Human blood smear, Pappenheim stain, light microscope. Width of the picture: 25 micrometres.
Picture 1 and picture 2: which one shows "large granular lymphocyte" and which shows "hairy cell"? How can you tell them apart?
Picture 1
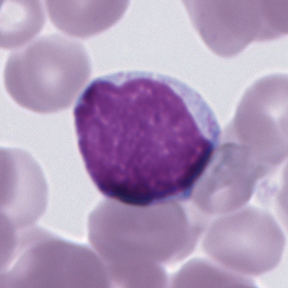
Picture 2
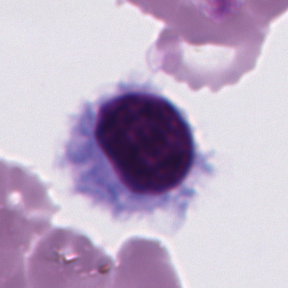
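Picture 1 is a large granular lymphocyte, and picture 2 is a hairy cell. The clearest difference lies at the cell edge: the large granular lymphocyte has a smooth, roughly round outline with no projections or hair-like processes, whereas the hairy cell has a ragged edge bearing many fine hair-like projections all the way around. The large granular lymphocyte measures about 13 micrometres across, and its nucleus, a single unlobed oval mass, fills about 80% of the cell's area. No distinct nucleolus is visible in that nucleus, and no vacuoles are seen in its cytoplasm.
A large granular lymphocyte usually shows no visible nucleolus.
In the hairy cell the chromatin is dense and stains dark purple, and the cytoplasm is pale blue without distinct granules.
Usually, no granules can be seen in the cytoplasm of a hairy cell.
The neighbouring red cells are placed differently: one lies against the lower right edge of the large granular lymphocyte, while those near the hairy cell do not overlap it.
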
